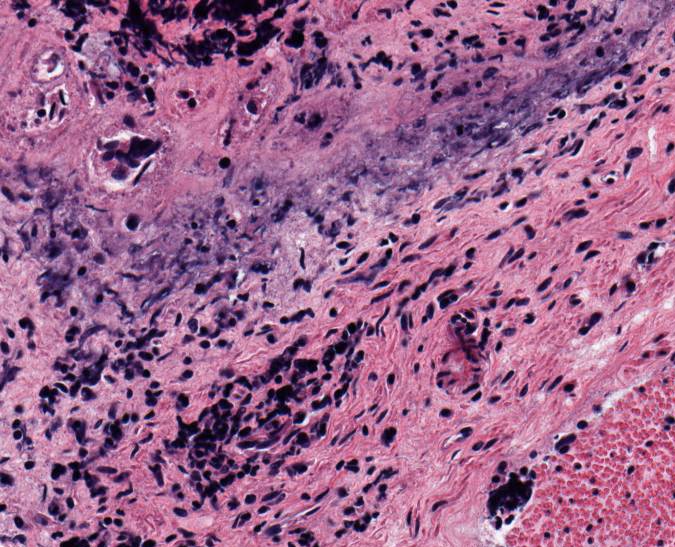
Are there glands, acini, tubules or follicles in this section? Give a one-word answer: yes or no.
No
